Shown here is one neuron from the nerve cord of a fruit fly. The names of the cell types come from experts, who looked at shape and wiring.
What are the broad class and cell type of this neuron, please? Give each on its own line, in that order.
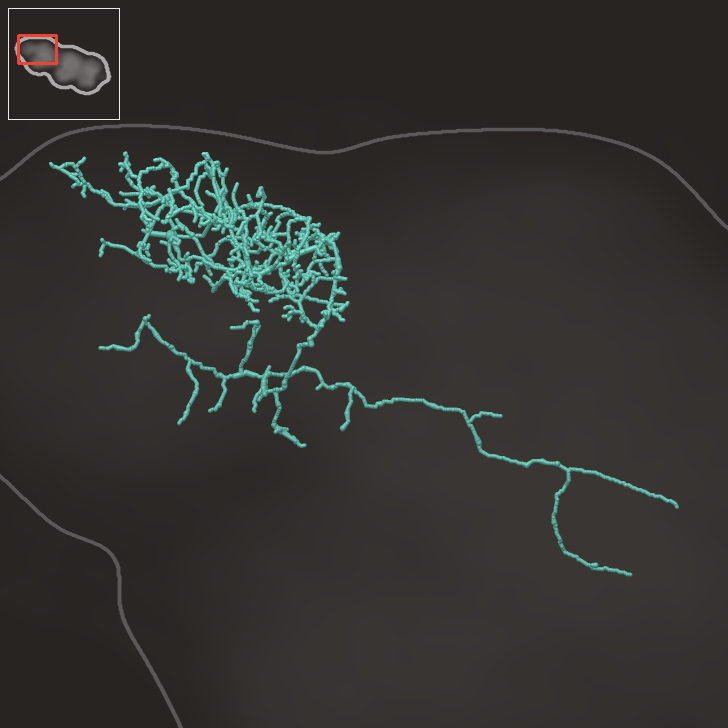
nerve-cord intrinsic neuron
INXXX315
